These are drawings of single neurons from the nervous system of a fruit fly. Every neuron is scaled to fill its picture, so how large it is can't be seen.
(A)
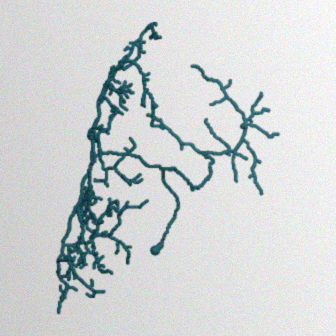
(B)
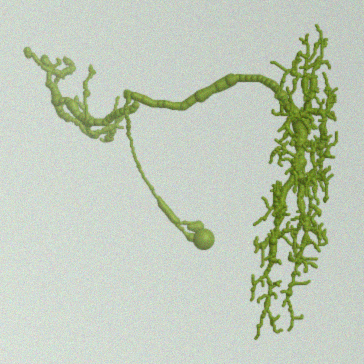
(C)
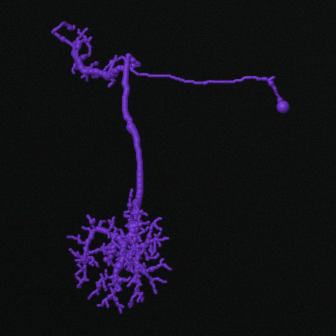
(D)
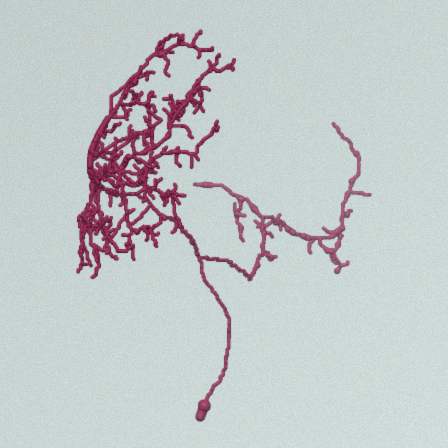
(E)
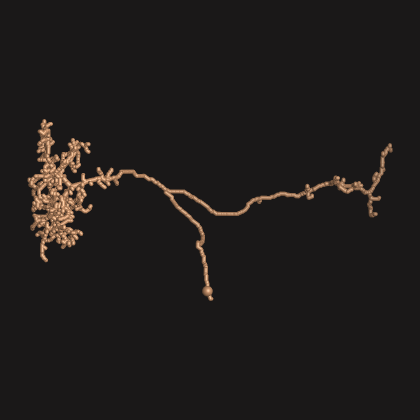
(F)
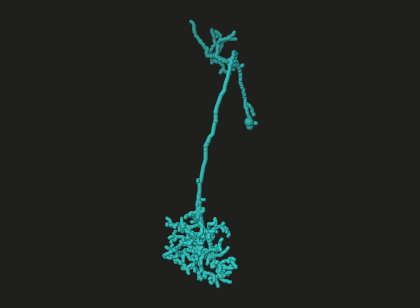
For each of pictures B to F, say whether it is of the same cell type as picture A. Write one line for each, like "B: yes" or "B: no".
B: no
C: no
D: no
E: no
F: no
